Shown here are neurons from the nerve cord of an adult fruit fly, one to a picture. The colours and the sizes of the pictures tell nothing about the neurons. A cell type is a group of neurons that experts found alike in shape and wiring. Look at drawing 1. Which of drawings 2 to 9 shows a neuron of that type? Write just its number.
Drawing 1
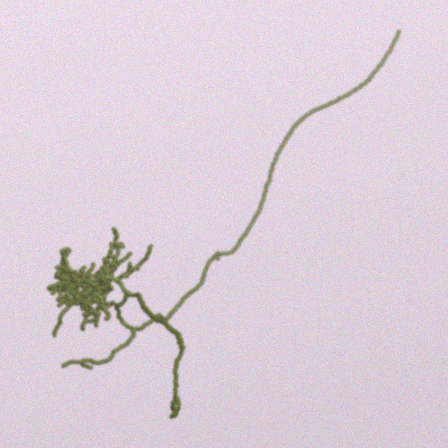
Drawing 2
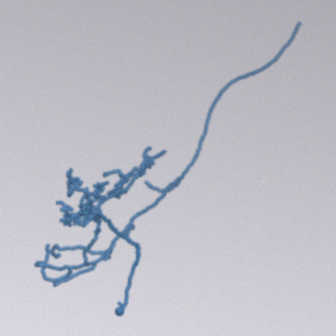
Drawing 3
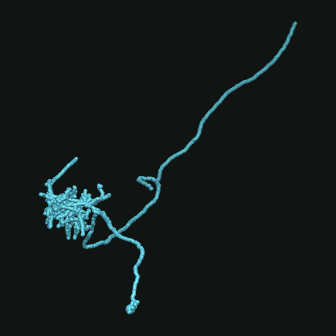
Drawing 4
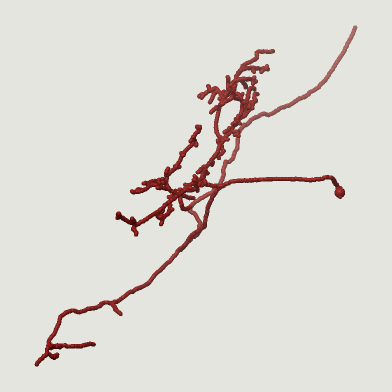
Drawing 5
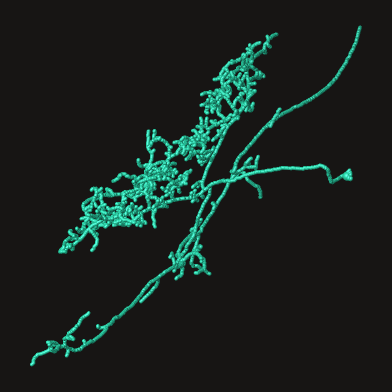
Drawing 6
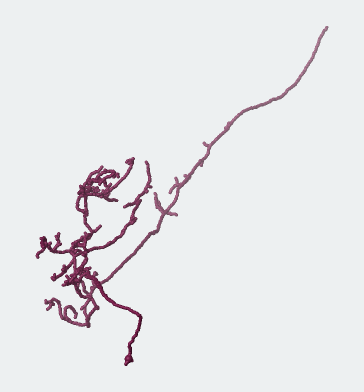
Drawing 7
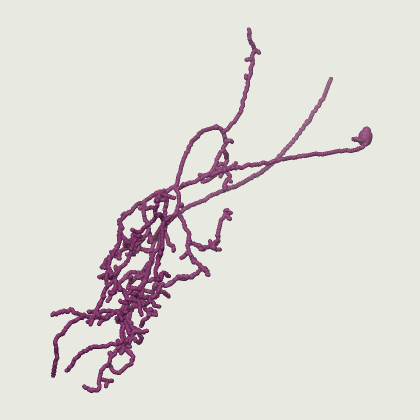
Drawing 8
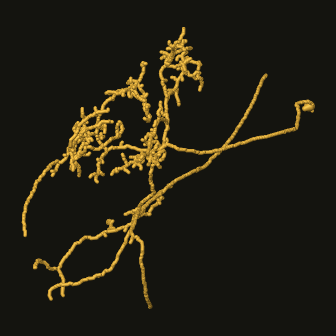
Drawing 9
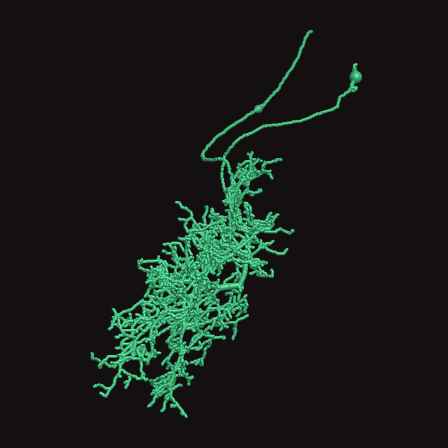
3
